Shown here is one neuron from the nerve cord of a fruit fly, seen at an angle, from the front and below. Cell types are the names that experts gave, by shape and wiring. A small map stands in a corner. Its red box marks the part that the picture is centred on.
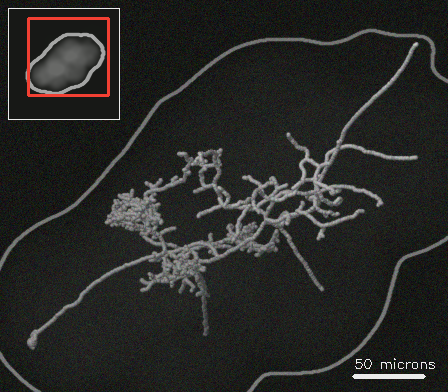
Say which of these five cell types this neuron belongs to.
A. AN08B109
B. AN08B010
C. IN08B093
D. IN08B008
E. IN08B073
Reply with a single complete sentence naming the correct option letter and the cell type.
Option B, namely AN08B010, is the cell type of the neuron.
